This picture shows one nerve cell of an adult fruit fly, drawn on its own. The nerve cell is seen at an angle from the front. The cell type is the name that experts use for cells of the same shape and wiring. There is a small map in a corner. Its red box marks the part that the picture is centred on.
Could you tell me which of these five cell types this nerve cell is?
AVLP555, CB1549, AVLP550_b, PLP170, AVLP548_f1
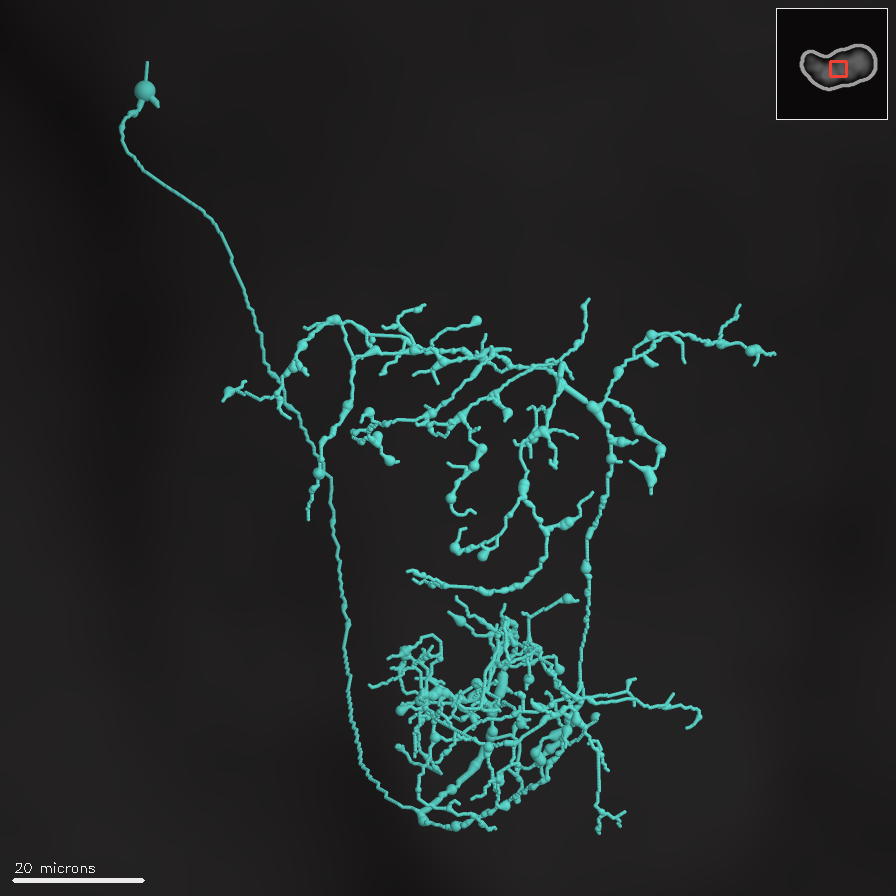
CB1549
